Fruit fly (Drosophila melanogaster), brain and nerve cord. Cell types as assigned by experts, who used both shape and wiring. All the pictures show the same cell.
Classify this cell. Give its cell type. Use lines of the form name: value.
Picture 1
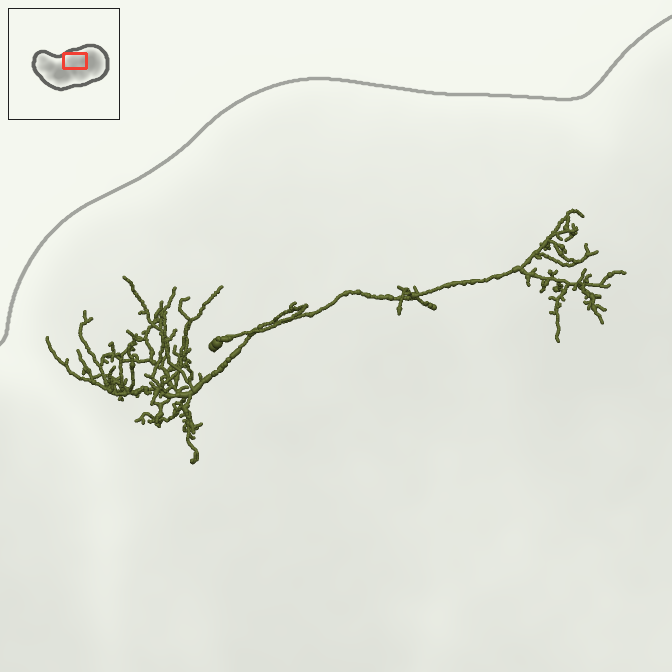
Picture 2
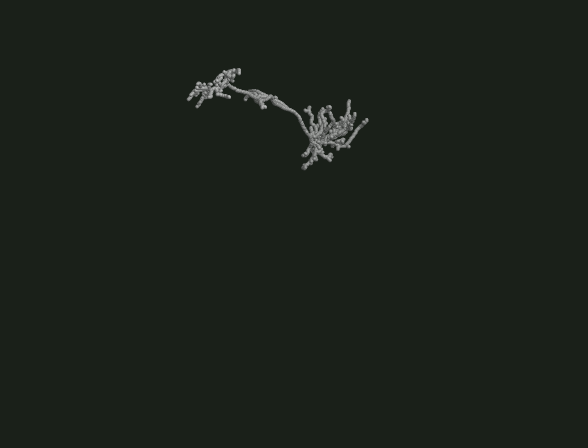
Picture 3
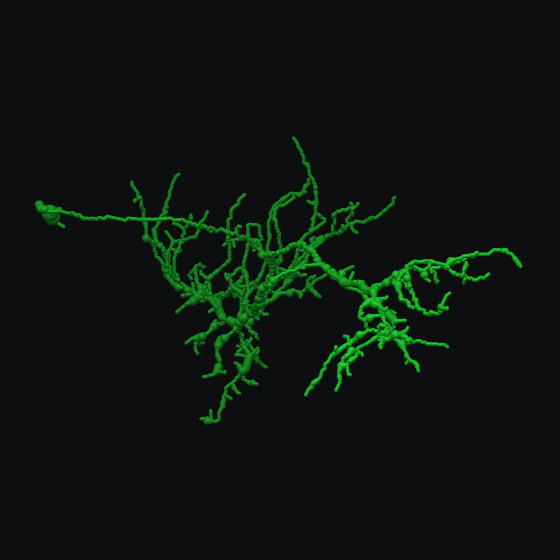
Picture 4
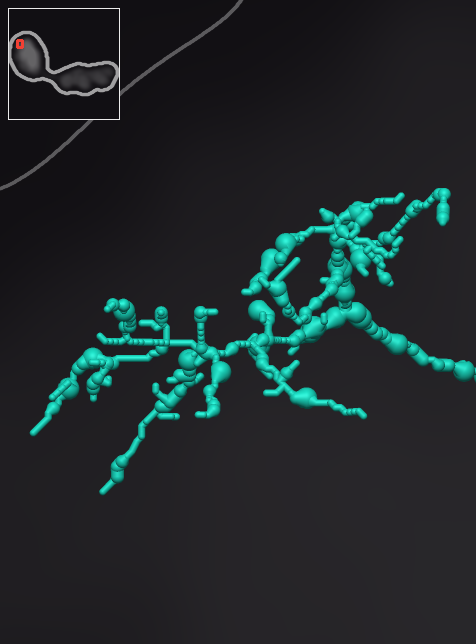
cell type: LH002m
